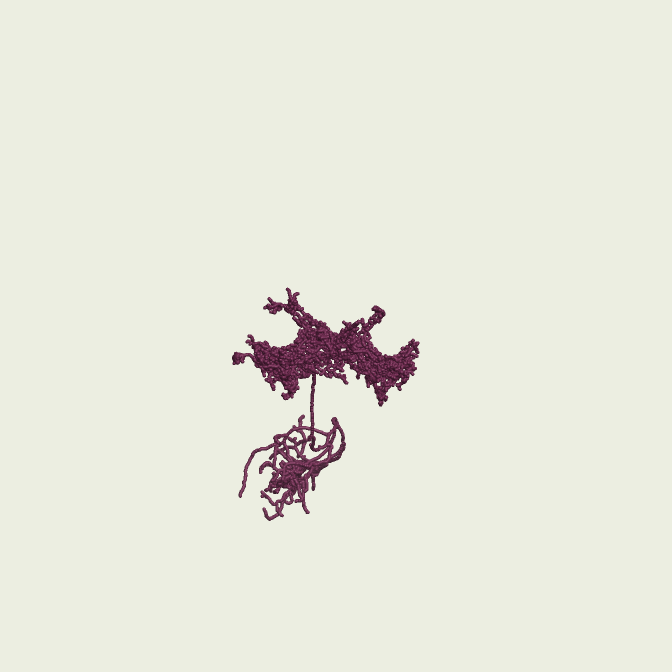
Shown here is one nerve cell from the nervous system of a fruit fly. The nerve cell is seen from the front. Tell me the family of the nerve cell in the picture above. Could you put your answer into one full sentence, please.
The family designation of this nerve cell is hemilineage 11A.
